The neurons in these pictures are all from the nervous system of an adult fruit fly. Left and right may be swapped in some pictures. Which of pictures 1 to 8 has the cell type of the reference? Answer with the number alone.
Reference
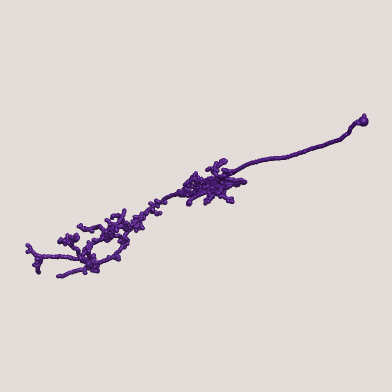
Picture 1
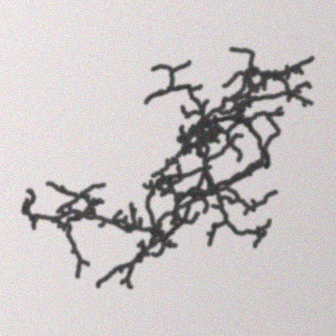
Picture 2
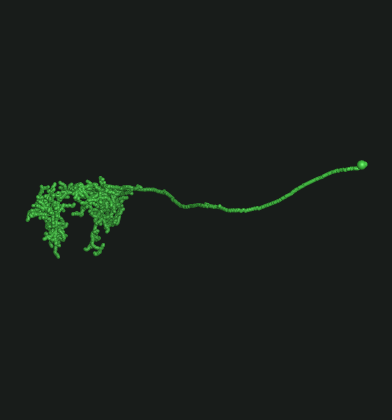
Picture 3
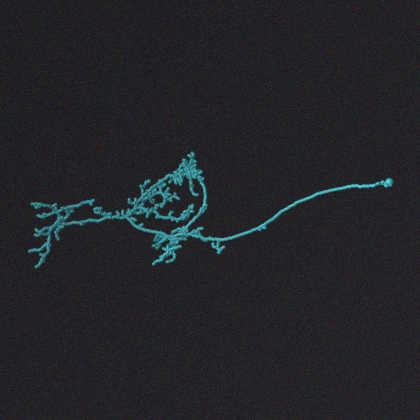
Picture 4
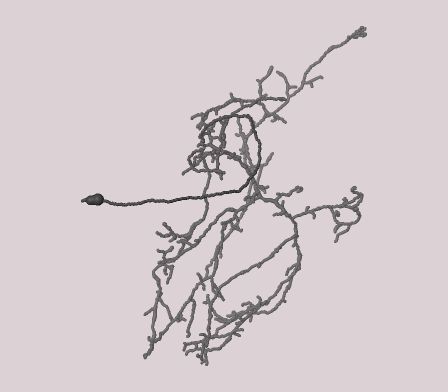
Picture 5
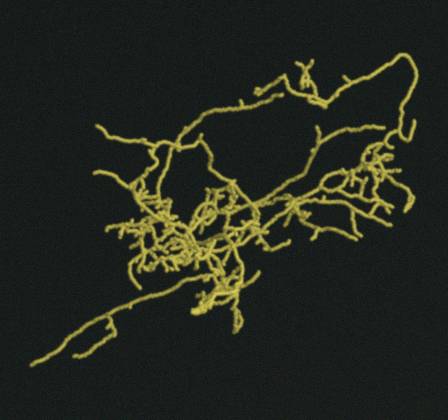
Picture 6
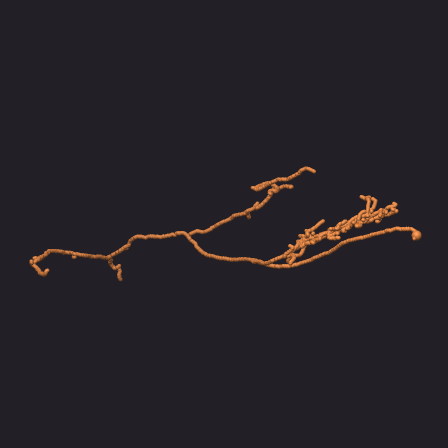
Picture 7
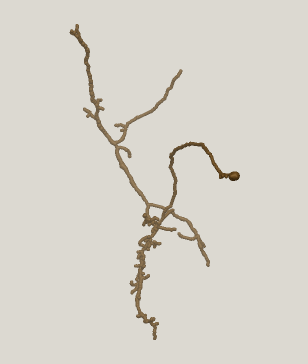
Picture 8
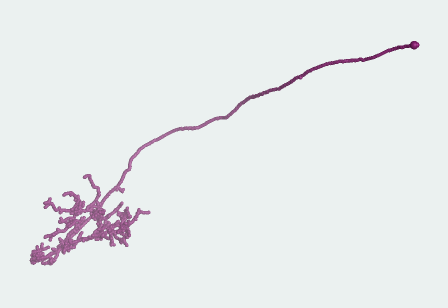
3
